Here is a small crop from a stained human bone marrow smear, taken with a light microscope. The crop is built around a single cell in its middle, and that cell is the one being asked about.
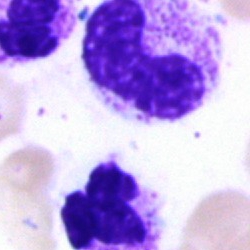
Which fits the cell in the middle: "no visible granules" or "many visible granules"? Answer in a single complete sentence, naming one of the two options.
The cytoplasm of this cell holds many visible granules.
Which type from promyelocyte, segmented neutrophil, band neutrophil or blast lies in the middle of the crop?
band neutrophil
